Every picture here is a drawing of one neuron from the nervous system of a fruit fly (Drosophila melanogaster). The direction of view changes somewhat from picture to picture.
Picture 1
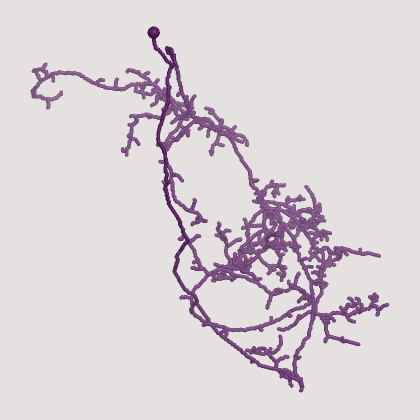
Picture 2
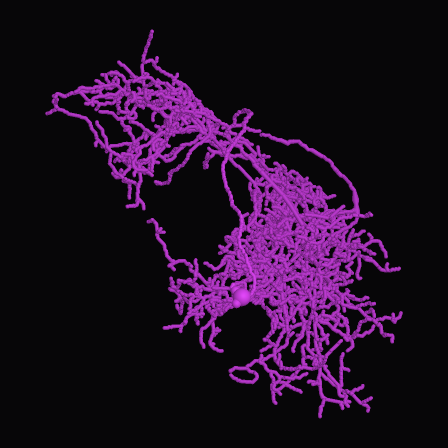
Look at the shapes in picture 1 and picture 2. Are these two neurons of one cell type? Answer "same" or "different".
different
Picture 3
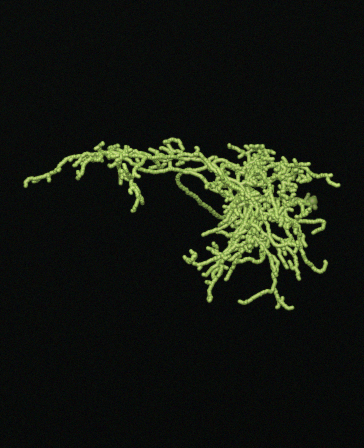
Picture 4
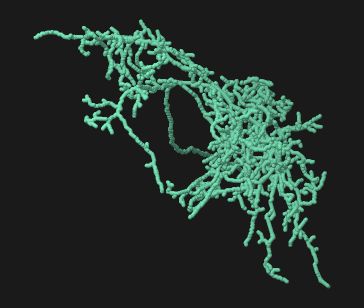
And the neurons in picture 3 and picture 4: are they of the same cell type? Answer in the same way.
same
